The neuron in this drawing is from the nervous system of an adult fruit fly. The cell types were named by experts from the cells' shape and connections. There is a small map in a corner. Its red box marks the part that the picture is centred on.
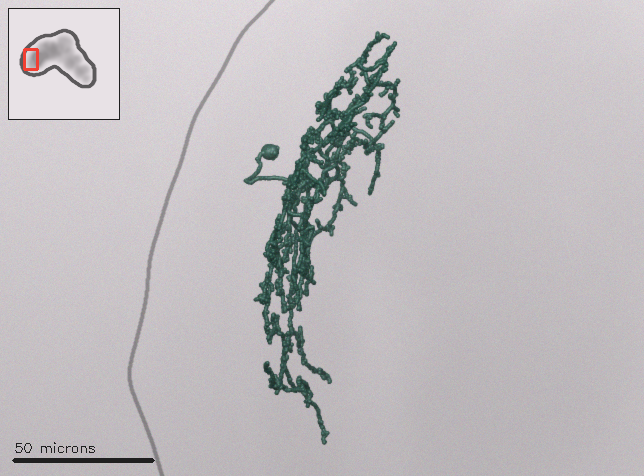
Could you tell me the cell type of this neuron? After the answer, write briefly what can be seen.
The cell type is Cm19. This is an optic-lobe intrinsic neuron. From top to bottom in the picture it spans about 150 microns. As drawn here it is more than twice as tall as it is wide.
